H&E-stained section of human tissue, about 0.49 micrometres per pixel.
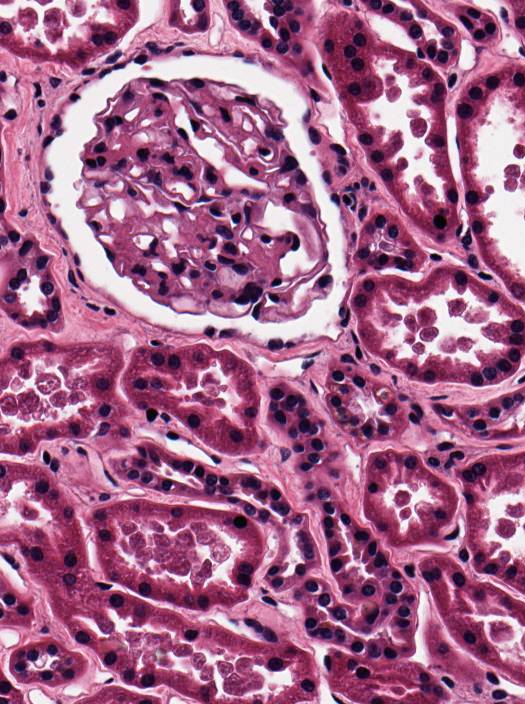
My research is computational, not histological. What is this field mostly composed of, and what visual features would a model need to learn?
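The answer here is cortical labyrinth of the kidney. Notice the single rounded glomerulus at upper left, with tubules filling the rest of the field.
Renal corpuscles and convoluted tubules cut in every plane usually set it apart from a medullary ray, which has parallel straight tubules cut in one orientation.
A clear empty space separates the glomerular tuft from its capsule, and that capsule is lined by flattened cells.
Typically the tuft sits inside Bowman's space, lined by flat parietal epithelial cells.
Most tubules have cuboidal cells with abundant pink cytoplasm.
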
